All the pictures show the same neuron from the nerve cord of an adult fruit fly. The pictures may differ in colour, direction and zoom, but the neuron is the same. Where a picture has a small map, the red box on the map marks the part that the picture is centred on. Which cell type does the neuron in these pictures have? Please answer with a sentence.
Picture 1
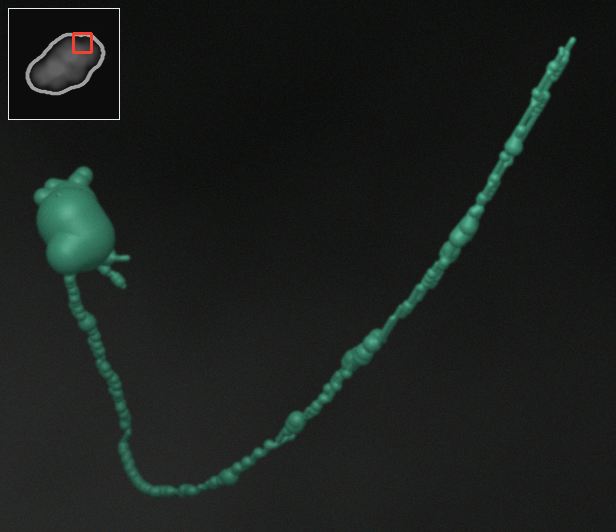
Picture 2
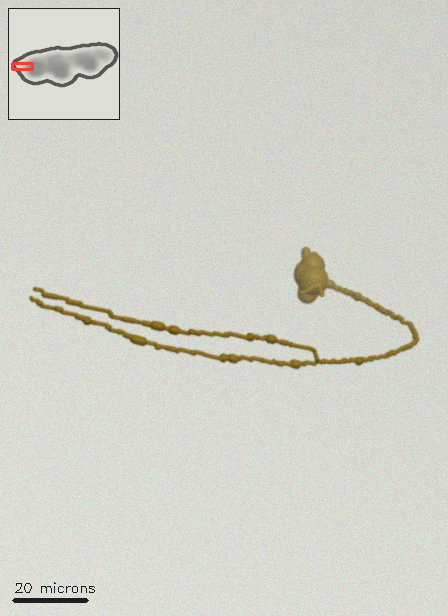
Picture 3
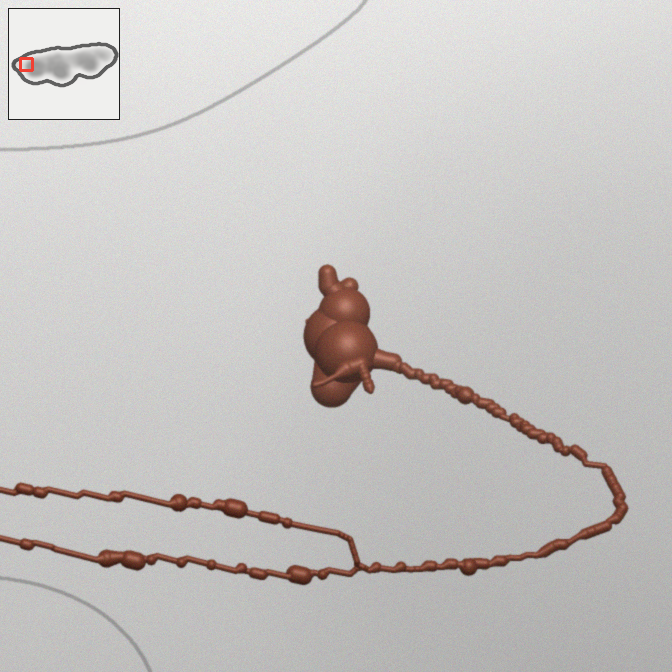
The cell type is AN01A055.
